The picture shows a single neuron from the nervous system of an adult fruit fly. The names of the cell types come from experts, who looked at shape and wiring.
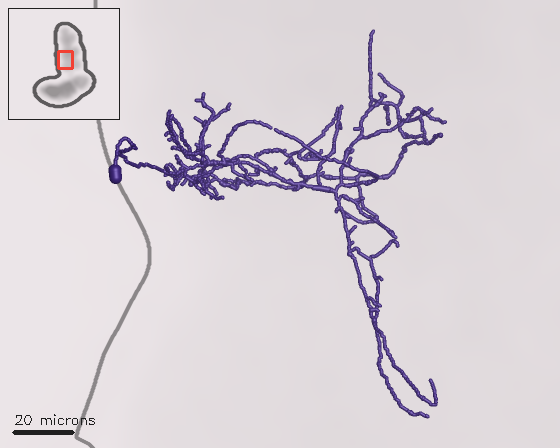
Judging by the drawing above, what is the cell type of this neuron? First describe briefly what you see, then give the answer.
Its cell body lies on the left of the picture. From top to bottom in the picture it spans about 130 microns. The picture shows dozens of branch ends. It is a nerve-cord intrinsic neuron. The cell type is IN17A109.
